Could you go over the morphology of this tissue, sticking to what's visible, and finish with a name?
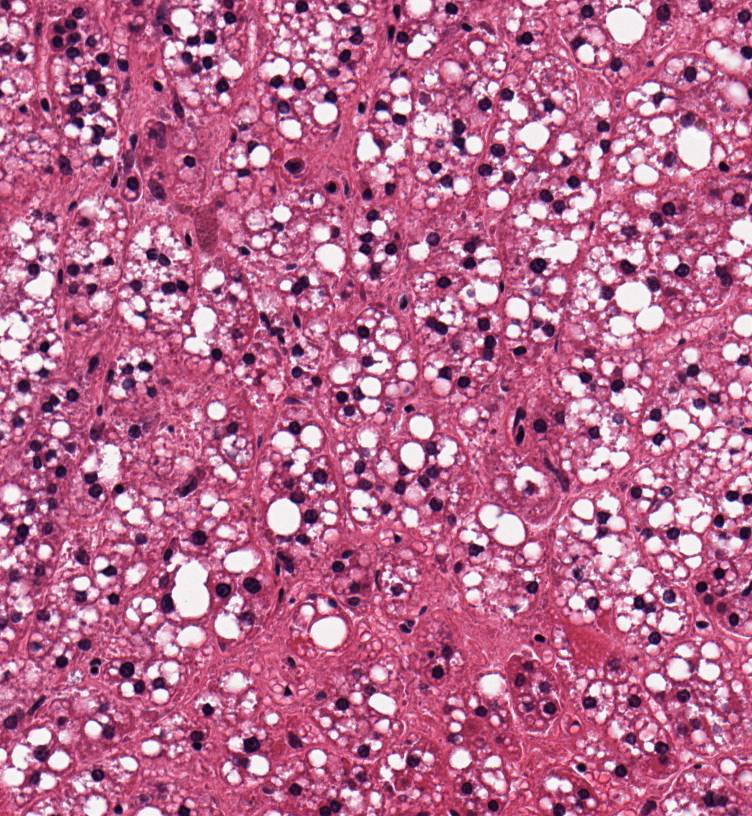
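Cytoplasm of nearly every cell filled with many clear round vacuoles. Vacuoles mostly small; scattered larger round ones among them. Nuclei small, round, darkly stained. Most nuclei sit among the vacuoles, not pressed flat against the cell edge. Tissue: adrenal gland.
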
